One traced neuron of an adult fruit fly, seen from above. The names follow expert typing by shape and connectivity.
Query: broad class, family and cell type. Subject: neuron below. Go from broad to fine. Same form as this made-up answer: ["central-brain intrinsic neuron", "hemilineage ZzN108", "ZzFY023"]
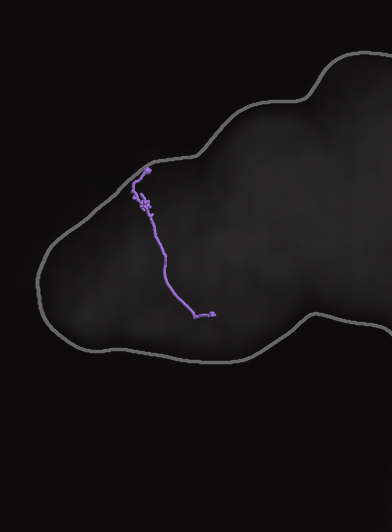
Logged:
["optic-lobe intrinsic neuron", "Tm", "Tm9"]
